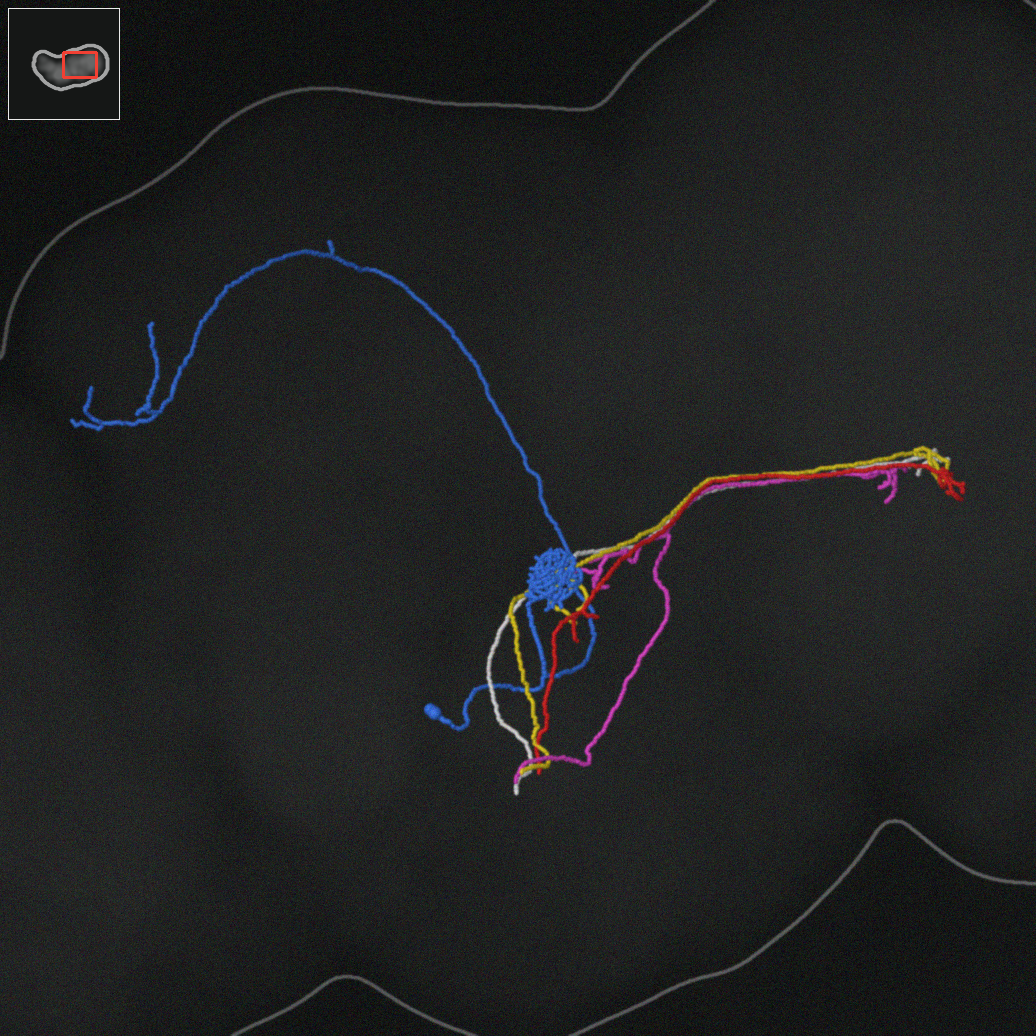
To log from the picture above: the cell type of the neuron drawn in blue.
DL3_lPN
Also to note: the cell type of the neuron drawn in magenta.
ORN_DL5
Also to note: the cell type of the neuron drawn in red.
ORN_DA3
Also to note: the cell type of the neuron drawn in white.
ORN_DL1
